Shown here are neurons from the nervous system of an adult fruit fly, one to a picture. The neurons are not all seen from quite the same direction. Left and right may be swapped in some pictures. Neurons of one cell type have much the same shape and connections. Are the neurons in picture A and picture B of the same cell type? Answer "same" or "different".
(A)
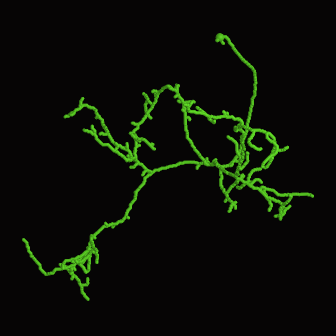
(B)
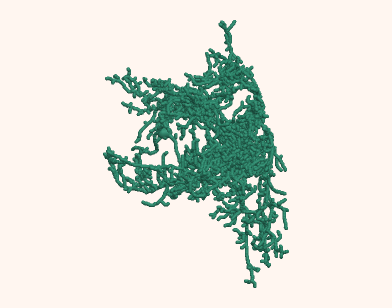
different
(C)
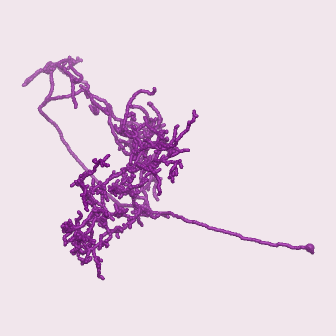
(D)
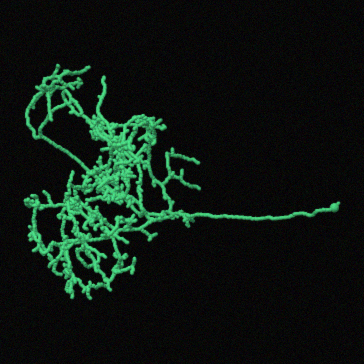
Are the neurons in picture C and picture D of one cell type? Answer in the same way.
same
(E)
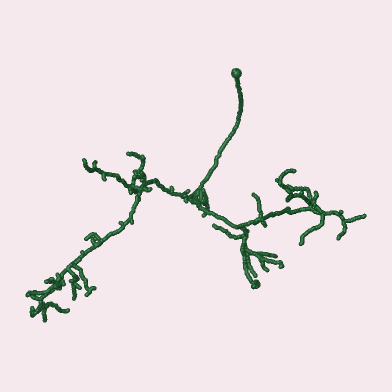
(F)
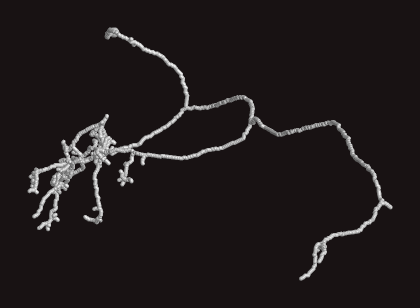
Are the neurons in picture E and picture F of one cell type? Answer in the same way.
different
